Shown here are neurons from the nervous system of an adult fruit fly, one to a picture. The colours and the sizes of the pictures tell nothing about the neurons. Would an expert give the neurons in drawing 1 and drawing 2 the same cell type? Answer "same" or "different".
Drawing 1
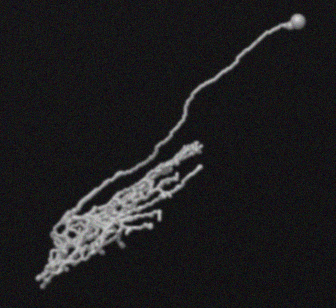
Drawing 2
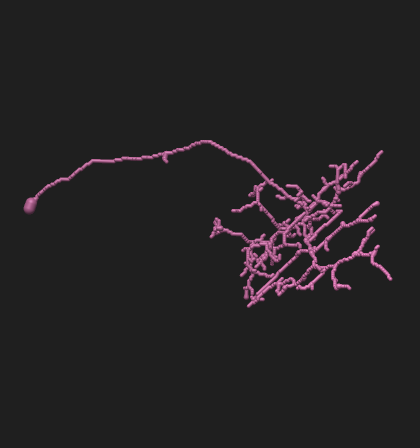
different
